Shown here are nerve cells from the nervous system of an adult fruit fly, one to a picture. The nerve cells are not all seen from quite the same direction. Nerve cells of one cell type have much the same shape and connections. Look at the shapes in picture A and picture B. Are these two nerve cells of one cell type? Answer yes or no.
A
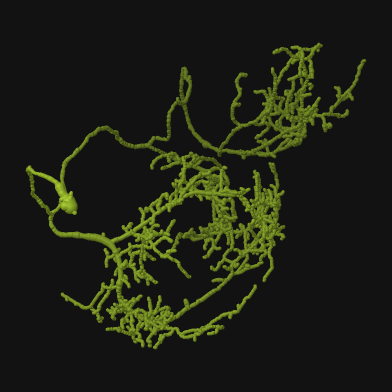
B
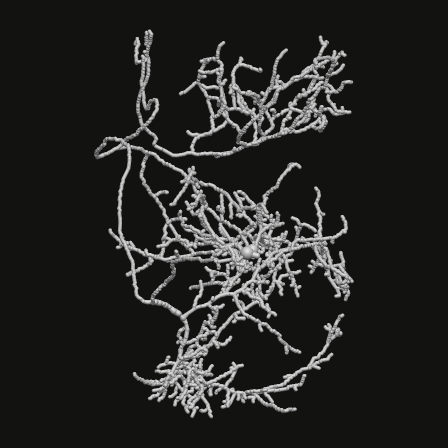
yes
